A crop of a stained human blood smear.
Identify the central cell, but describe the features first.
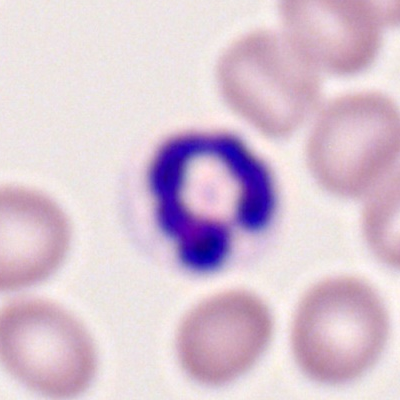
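Start with the edge of the cell: it is round and smooth. Now follow the nucleus, which forms a nearly closed ring around a pale central area. The ring is knobbly, and its darkest, bulkiest part sits at the bottom. You will find no coarse coloured granules in the cytoplasm. The cell is a segmented neutrophil.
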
